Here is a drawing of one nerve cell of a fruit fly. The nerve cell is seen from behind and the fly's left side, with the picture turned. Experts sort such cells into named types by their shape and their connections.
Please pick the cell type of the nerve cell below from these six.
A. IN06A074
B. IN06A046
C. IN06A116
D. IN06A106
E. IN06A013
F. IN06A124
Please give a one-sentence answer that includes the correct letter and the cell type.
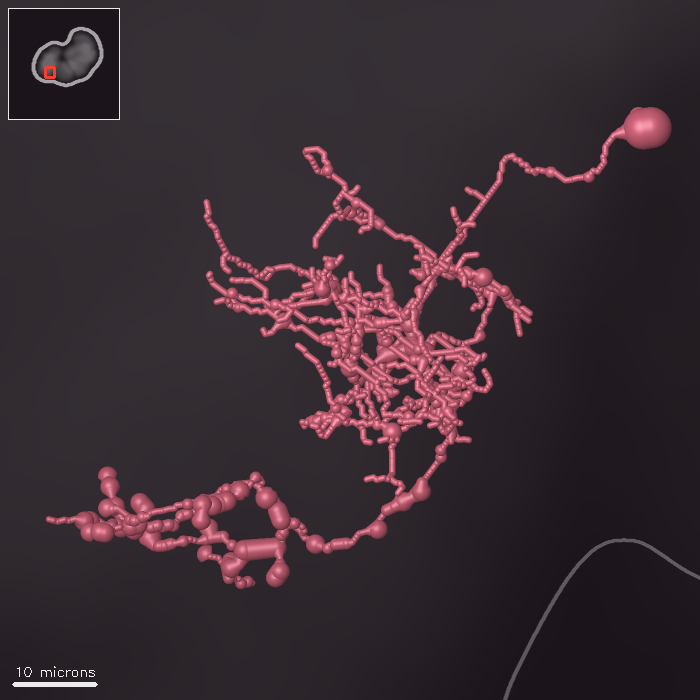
Identified by cell type, the nerve cell is IN06A106 from option D.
